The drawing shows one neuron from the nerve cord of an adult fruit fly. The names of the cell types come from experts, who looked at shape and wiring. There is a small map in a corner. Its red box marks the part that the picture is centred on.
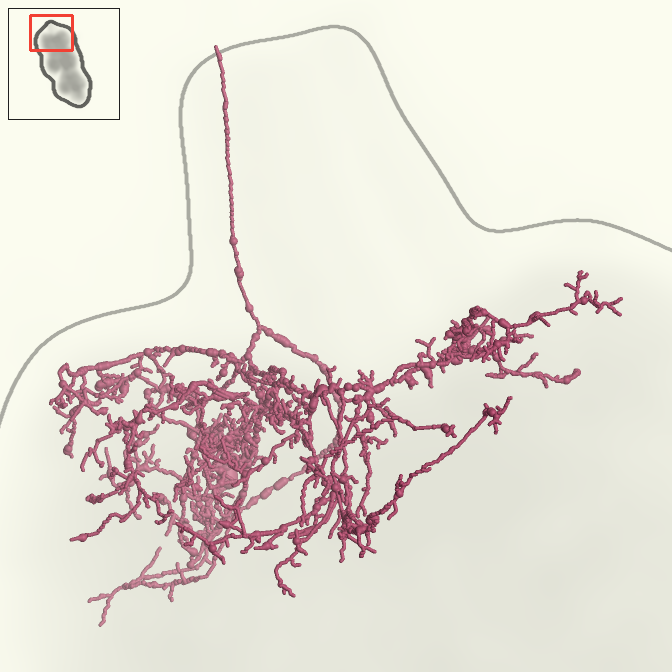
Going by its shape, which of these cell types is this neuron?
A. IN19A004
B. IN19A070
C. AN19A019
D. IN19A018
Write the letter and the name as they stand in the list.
C. AN19A019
